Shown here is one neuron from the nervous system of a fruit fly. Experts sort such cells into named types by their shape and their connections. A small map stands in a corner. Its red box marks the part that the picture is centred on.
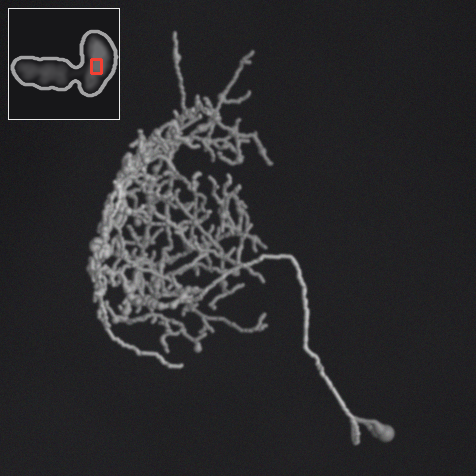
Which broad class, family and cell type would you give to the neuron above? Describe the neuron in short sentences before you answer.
It is in the brain and does not reach the nerve cord. The cell body can be seen at the lower right of the picture. Dozens of branch ends can be seen. It is a central-brain intrinsic neuron. Its family is hemilineage LHl4_dorsal. It is of cell type LHAV4g17.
